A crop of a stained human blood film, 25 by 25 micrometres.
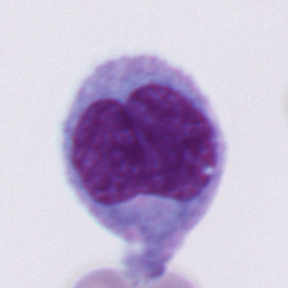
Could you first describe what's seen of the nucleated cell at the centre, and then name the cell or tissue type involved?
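Cytoplasm pale greyish-lilac, with only a faint, fine granularity. Widest band of cytoplasm below the nucleus. Narrow tail of cytoplasm extends downward from the bottom of the cell. Nucleus about 12 micrometres across, filling about 60% of the cell's area. Cell: monocyte.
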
